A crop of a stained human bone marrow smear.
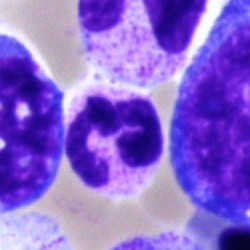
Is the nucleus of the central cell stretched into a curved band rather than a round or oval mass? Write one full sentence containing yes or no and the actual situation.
Yes, shaped as a curved band, its nucleus has no separate lobes.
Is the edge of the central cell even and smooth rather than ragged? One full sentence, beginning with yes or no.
Yes, neither ragged parts nor projections, blebs or tags mark the edge of the cell.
